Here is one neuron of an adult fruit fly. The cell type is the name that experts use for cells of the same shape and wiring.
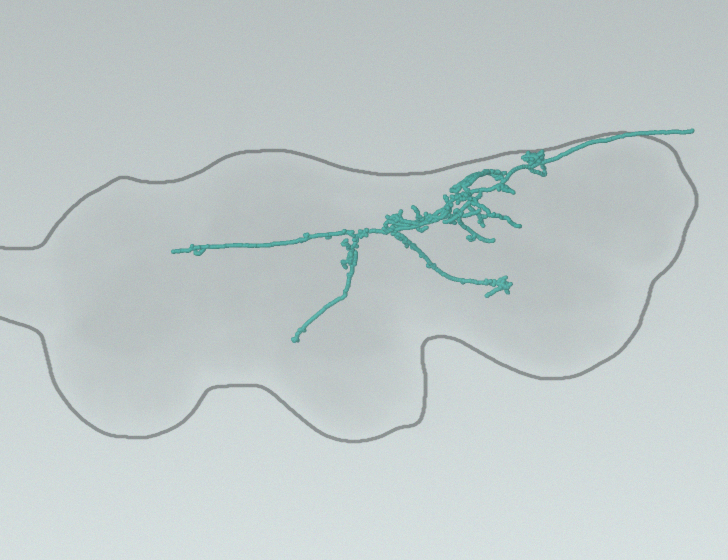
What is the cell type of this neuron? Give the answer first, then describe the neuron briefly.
Its cell type is MNad21. Its broad class is motor neuron of the nerve cord. In this view it is wider than it is tall.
